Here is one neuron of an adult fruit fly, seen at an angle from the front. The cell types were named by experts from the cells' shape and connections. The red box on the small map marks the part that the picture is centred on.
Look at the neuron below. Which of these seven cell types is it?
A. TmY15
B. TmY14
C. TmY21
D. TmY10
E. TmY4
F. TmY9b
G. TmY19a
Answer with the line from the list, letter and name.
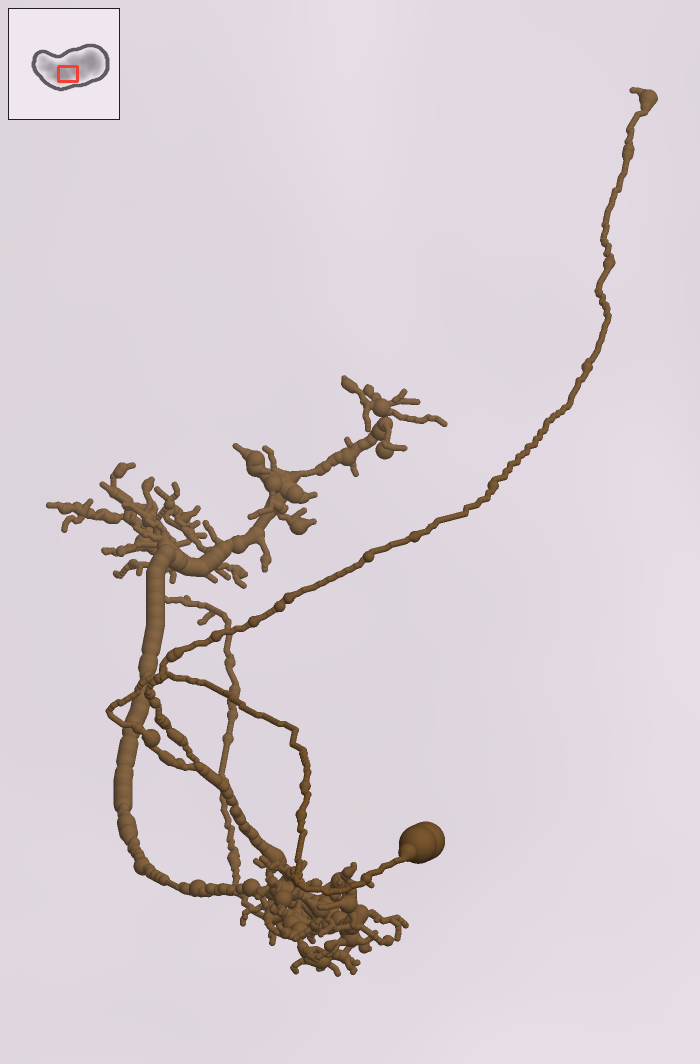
B. TmY14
